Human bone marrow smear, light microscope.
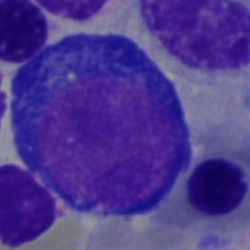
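Proerythroblast in a stained bone marrow smear: fine, evenly spread chromatin and deep blue cytoplasm. The rim of cytoplasm is widest on the upper-left side of the nucleus, and a single small clear dot sits in the cytoplasm above and left of the nucleus.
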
